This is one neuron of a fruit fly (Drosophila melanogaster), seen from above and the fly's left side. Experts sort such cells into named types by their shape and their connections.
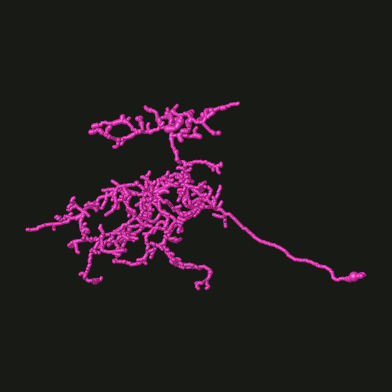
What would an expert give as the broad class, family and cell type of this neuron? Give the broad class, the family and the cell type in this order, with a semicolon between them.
nerve-cord intrinsic neuron; hemilineage 06A; IN06A109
